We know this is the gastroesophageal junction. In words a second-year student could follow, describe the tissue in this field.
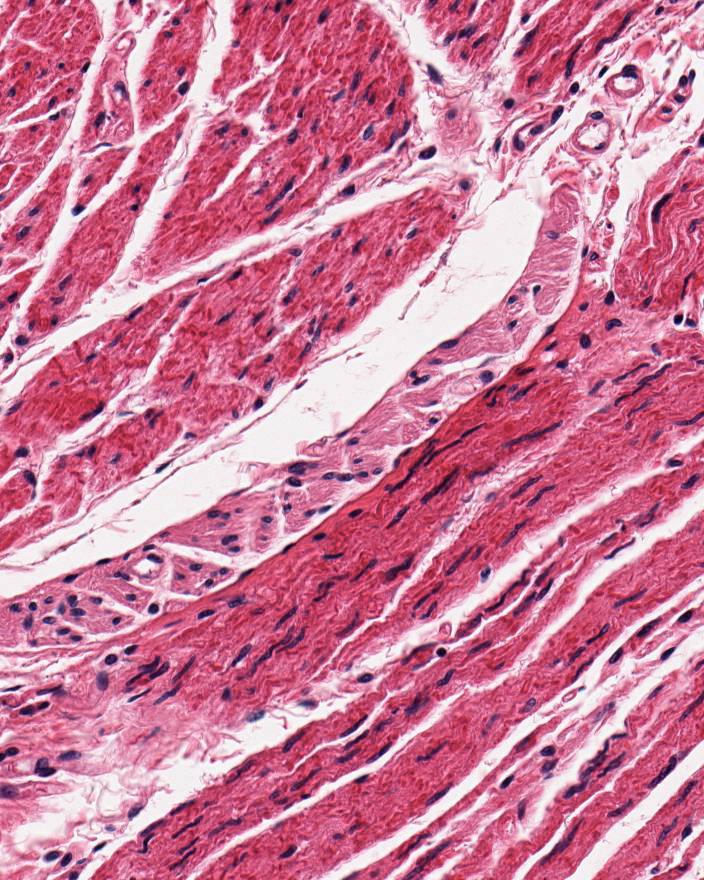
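First, the fibre nuclei are dark and elongated, lying within the fibres along their length. Second, a paler pink, loosely textured band with scattered nuclei edges the central white space below. Third, a few small round thick-walled vessels lie near the top right. Last, fat cells are absent.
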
